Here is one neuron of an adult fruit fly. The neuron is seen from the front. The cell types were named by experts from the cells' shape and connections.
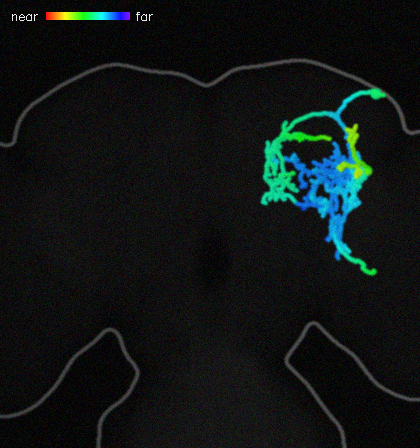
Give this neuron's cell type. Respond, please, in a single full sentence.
Included in the cell type PLP080 is this neuron.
